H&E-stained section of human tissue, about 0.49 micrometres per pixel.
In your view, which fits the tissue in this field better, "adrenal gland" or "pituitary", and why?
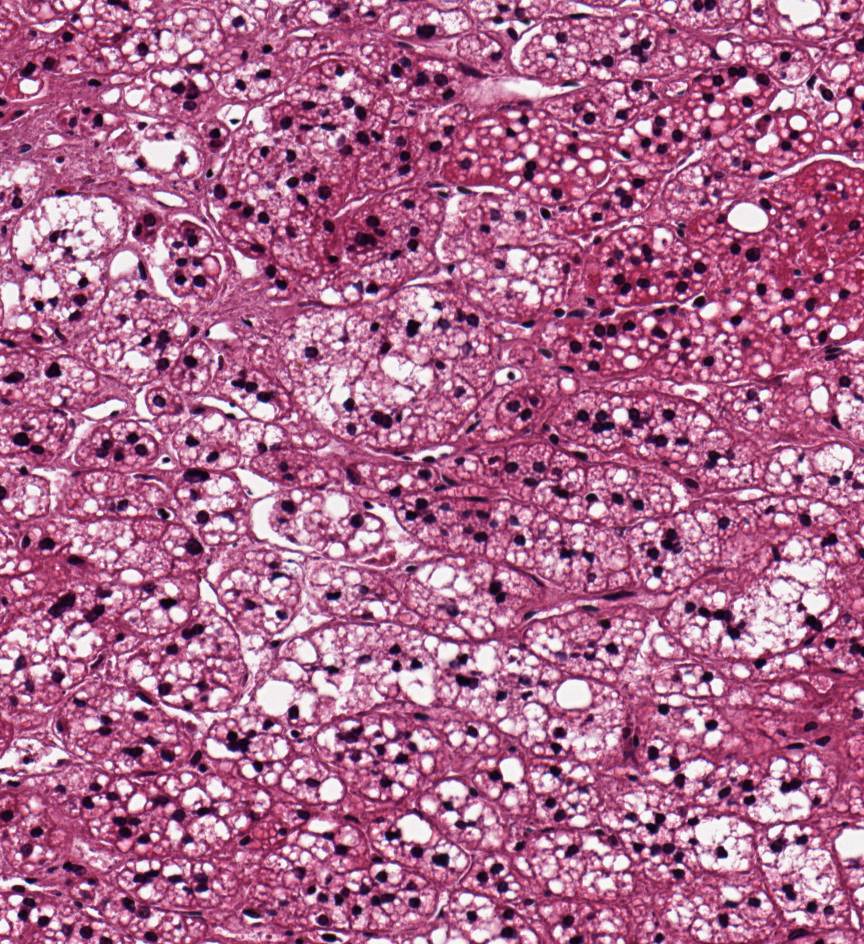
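It's adrenal gland. Most cells, in rounded nests between thin septa, have cytoplasm full of small clear vacuoles and small, round, dark nuclei. Cells with denser pink cytoplasm and fewer vacuoles are grouped mainly toward the upper right.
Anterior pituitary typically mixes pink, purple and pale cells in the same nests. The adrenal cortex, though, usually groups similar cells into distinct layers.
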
